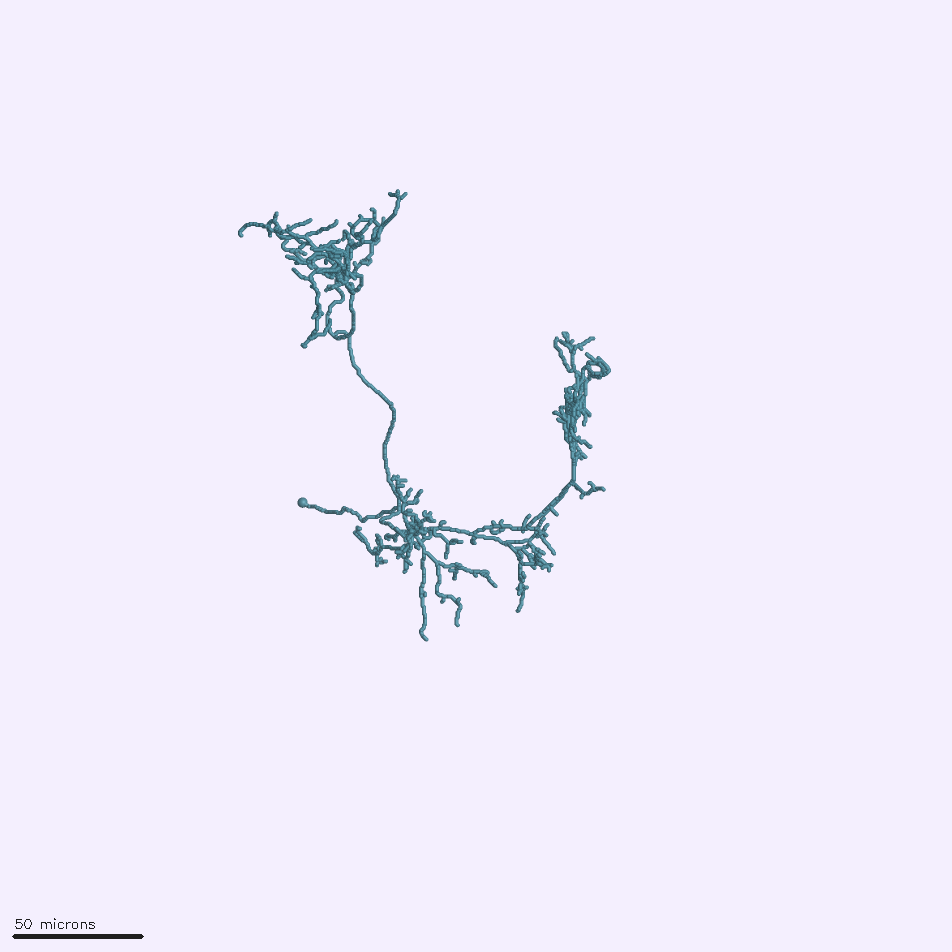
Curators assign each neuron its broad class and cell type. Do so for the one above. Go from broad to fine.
central-brain intrinsic neuron; VES040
